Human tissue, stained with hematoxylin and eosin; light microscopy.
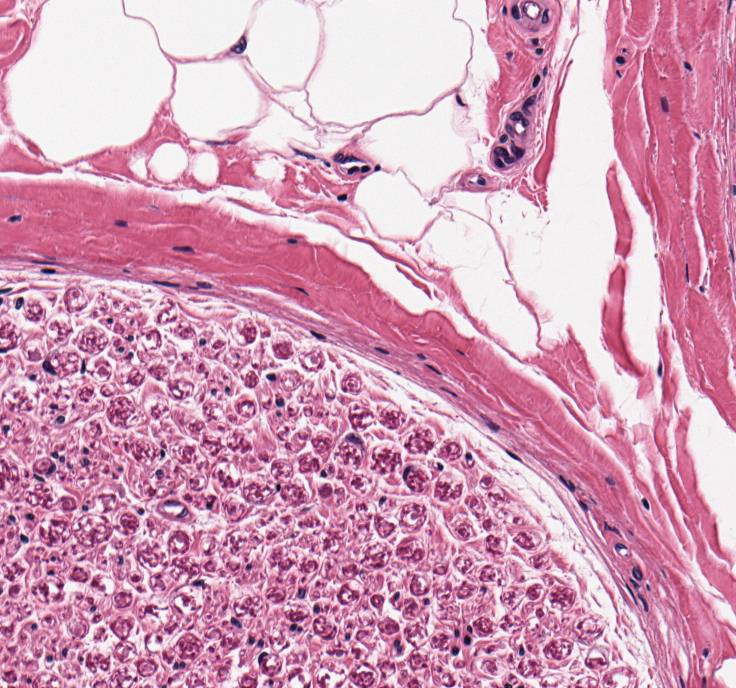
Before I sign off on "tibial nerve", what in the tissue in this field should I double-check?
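Here the tissue is tibial nerve, and the large rounded bundle of closely packed small fibres in the lower left is the part that goes with it, with small dark nuclei sparsely scattered between the fibres.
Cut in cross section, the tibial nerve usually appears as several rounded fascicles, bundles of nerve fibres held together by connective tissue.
The bundle in view is rounded like a fascicle, though it is the only one present.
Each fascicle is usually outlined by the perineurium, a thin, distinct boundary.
In keeping with that, a layered sheath of pink fibrous tissue with flattened elongated nuclei curves around the upper and right edge of the bundle. Above the sheath, in the upper left, lie fat cells with large empty clear spaces and thin walls.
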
